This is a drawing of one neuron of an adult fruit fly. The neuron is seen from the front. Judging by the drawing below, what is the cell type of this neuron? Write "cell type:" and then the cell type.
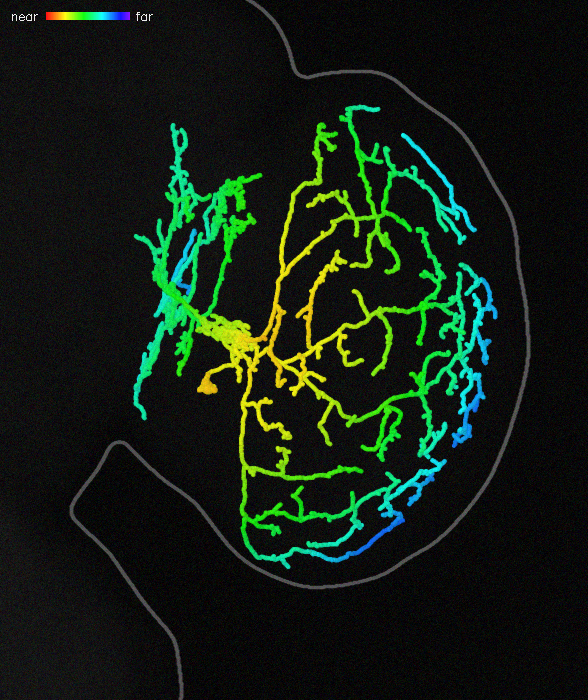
cell type: MeVC22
